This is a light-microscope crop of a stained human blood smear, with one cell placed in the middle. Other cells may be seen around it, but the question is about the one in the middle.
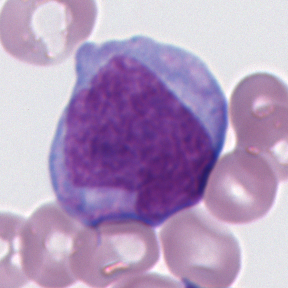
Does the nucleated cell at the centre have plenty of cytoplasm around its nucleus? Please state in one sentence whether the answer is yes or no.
No, rather than abundant, the cytoplasm of the cell is scant.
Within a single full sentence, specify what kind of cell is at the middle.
The cell around which this crop is centred is an atypical promyelocyte.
